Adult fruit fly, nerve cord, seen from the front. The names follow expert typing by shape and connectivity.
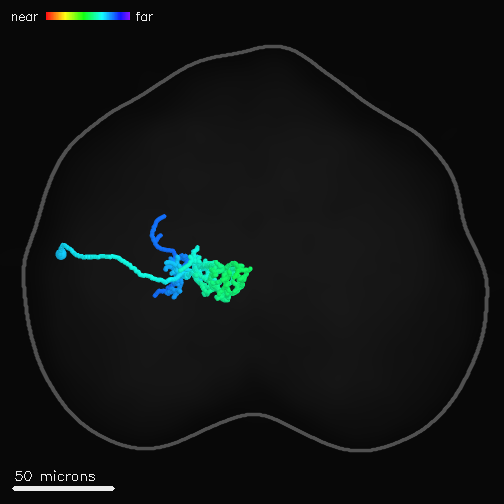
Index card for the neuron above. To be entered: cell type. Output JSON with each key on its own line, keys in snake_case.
{
 "cell_type": "IN09A039"
}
